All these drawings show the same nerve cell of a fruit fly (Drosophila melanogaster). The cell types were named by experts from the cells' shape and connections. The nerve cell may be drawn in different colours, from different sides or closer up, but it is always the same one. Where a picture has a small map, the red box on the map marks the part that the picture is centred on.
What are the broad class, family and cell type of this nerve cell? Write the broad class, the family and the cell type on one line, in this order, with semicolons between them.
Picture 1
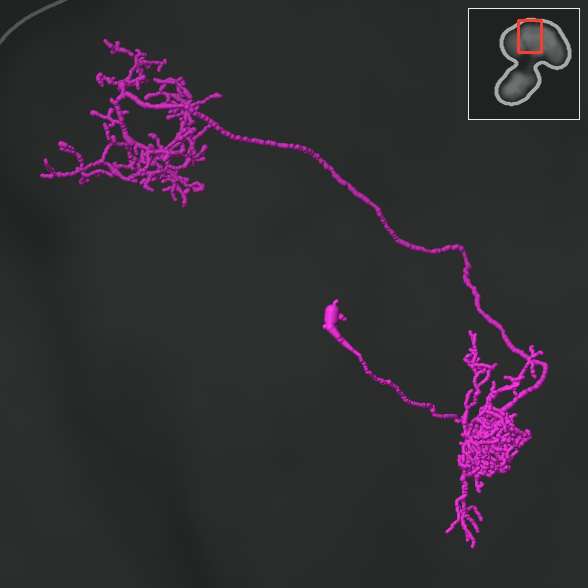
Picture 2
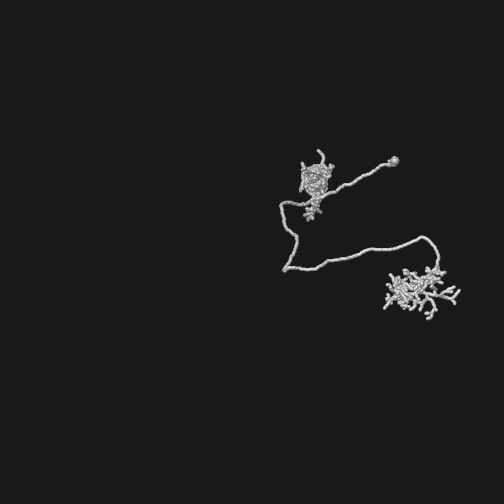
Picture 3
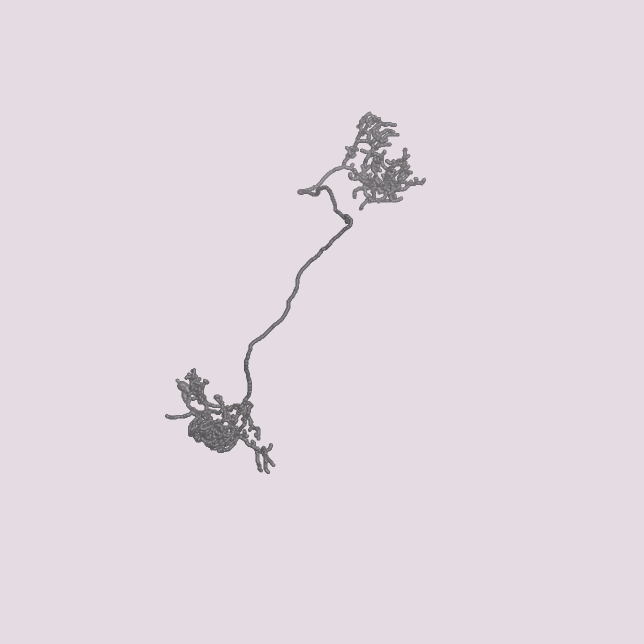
central-brain intrinsic neuron; hemilineage ALl1_ventral; V_l2PN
